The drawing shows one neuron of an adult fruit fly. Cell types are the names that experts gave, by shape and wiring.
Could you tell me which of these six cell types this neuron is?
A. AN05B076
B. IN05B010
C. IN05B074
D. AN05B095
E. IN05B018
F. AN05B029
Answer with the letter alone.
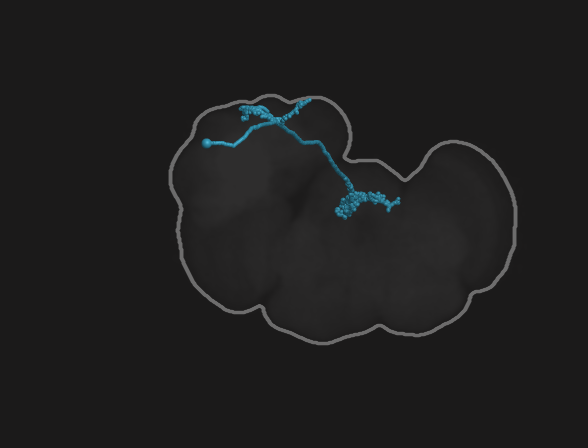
A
